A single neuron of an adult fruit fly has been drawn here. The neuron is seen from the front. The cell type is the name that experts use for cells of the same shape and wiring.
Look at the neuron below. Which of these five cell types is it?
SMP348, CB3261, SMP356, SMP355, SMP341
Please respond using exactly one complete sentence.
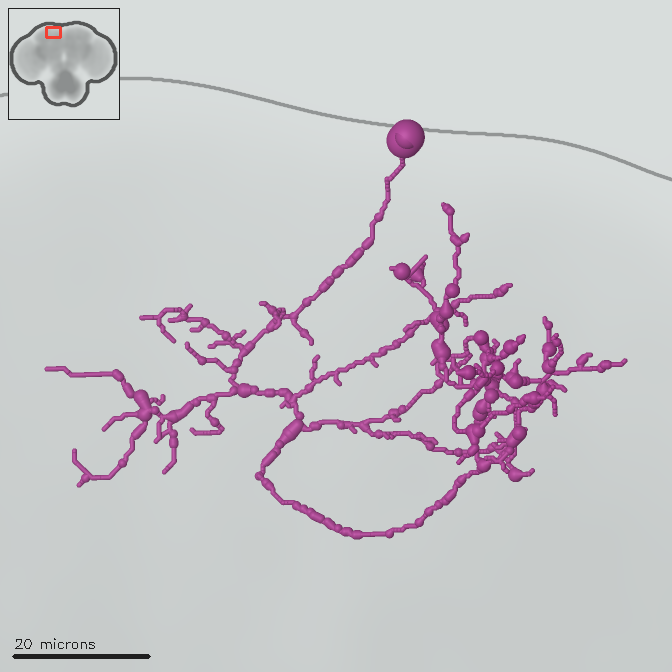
This neuron falls under the cell type SMP356.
